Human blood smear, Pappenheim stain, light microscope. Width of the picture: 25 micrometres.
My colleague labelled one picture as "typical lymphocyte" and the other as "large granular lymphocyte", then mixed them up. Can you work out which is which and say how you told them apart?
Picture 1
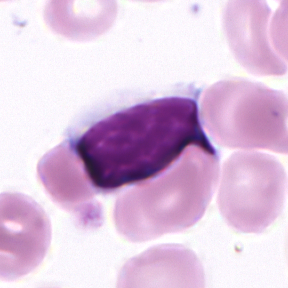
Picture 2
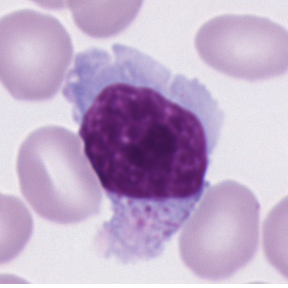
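Assignment first: picture 1 is a typical lymphocyte, picture 2 a large granular lymphocyte. Outline: the typical lymphocyte is elongated from left to right rather than round, while the large granular lymphocyte has an irregular outline with a ragged, frayed margin along the top. Size: the large granular lymphocyte measures about 18 by 13 micrometres. Nucleus: in picture 1 it is a single unlobed mass stretched from left to right; in picture 2 it is a rounded oval, about 12 by 10 micrometres, without lobes or a deep indentation.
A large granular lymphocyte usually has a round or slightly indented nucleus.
Nucleolus: none can be seen in picture 1, and none distinct in picture 2.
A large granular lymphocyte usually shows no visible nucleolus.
Cytoplasm: in the typical lymphocyte it is scant, only a thin pale rim along the upper edge of the nucleus; in the large granular lymphocyte the nucleus fills about 50% of the cell's area.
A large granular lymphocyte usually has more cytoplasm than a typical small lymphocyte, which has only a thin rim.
Granules: none are visible in the typical lymphocyte's cytoplasm.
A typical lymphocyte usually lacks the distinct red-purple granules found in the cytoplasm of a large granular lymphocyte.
Neighbours: in picture 2 a red cell lies pressed against the left side of the cell.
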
